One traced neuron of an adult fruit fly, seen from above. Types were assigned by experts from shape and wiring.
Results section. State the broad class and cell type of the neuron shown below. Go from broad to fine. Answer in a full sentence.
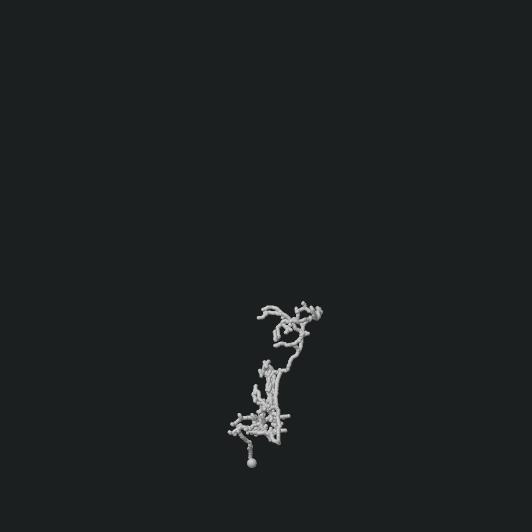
A nerve-cord intrinsic neuron, type INXXX339.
